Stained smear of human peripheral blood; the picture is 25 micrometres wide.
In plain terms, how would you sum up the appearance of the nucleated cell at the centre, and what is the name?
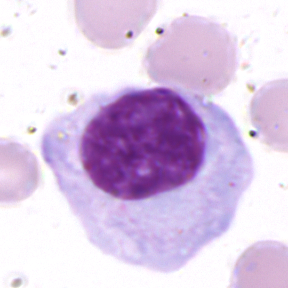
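The outline's irregular here, its border gently wavy. There's plenty of cytoplasm, covering more area than the nucleus does, and it's a pale greyish blue without distinct vacuoles. That's a plasma cell.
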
